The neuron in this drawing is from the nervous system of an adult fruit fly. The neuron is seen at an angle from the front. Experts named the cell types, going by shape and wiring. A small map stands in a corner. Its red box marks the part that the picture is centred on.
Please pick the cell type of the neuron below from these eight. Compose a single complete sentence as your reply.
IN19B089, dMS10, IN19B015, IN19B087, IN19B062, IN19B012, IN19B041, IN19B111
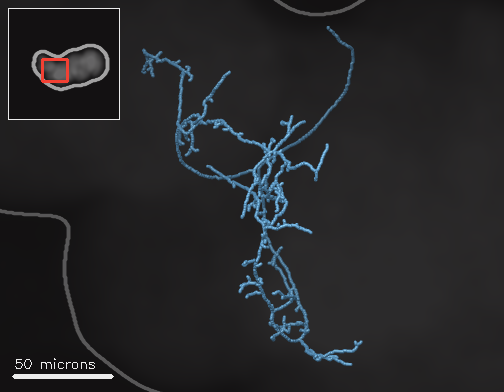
The cell type given to this neuron is IN19B062.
